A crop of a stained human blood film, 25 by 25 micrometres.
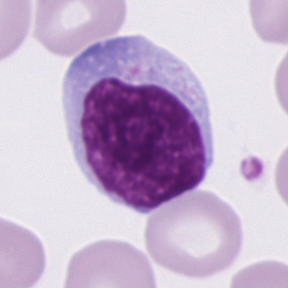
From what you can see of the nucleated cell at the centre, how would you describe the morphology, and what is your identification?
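About 16 by 13 micrometres, the cell has a round to oval nucleus without lobes, which lies toward the bottom and fills about 60% of the cell's area. The chromatin is dark purple and coarsely clumped, with paler patches between the clumps. A wide rim of pale blue-grey cytoplasm lies mostly above the nucleus, with a few small reddish-purple granules scattered there. This is a large granular lymphocyte.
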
